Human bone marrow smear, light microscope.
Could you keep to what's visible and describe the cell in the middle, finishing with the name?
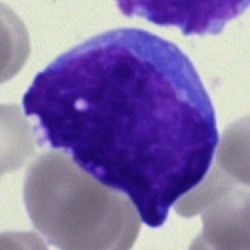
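Irregular and somewhat angular, the outline is not smoothly round. The nucleus fills most of the cell and lies toward the lower left. Its chromatin is dark purple and finely stippled, without coarse clumps. One small white round spot appears in the upper left of the nucleus. Answer: blast.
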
